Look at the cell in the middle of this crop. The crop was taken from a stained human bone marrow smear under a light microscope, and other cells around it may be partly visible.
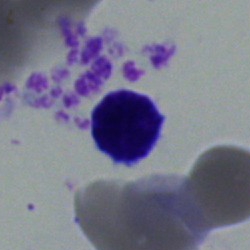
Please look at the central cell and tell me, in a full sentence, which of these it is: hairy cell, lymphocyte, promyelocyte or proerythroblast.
The cell under consideration, at the middle of the crop, is a lymphocyte.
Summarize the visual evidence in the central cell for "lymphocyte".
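The cell is a lymphocyte. Its staining as a uniformly dense, very dark blue-purple mass goes with that name.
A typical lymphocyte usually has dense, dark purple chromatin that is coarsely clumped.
Less in keeping with that usual pattern, the dark mass here looks uniform rather than clumped. The outline is roughly round, with a finely bumpy, slightly irregular edge. No distinct rim of cytoplasm can be seen around the dark mass, and no clear vacuoles are visible.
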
